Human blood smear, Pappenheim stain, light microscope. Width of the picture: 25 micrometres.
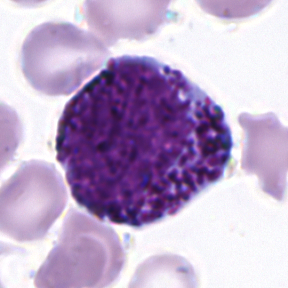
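Basophil, the central cell, about 15 micrometres across. Coarse dark purple-black granules are scattered over the whole cell, lying over the nucleus and largely hiding its outline. I take the purple mass filling the left and central part to be the nucleus; between the granules on the right, the cytoplasm is pale lilac.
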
